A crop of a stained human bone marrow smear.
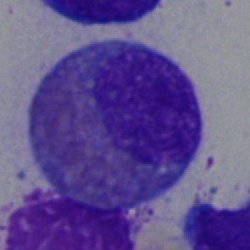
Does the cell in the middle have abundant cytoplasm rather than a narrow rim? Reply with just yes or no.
Yes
